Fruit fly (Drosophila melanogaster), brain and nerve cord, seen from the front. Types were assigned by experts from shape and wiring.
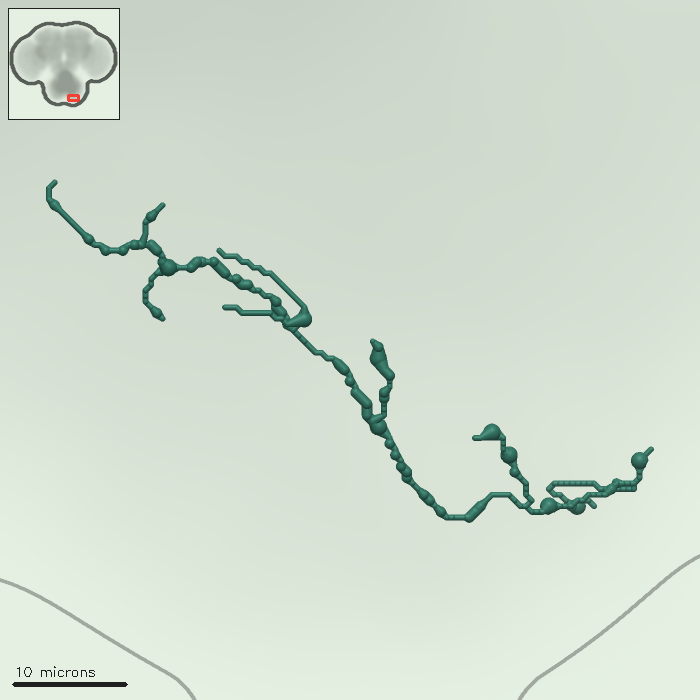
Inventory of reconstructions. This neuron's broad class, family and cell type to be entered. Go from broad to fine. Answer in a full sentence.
A sensory neuron entering the nerve cord of class mechanosensory tactile, type SNta41.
